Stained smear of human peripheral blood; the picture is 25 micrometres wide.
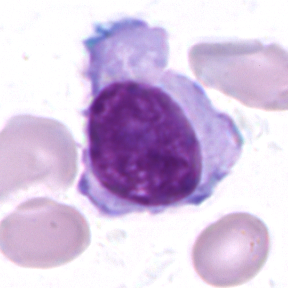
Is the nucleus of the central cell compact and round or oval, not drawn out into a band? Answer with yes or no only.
Yes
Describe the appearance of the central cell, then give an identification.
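First, the cytoplasm: pale greyish-blue, deeper blue at its outer edge than near the nucleus. Next, most of it lies above and to the right of the nucleus. Then the nucleus itself, set off-centre toward the lower left. This is a plasma cell.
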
